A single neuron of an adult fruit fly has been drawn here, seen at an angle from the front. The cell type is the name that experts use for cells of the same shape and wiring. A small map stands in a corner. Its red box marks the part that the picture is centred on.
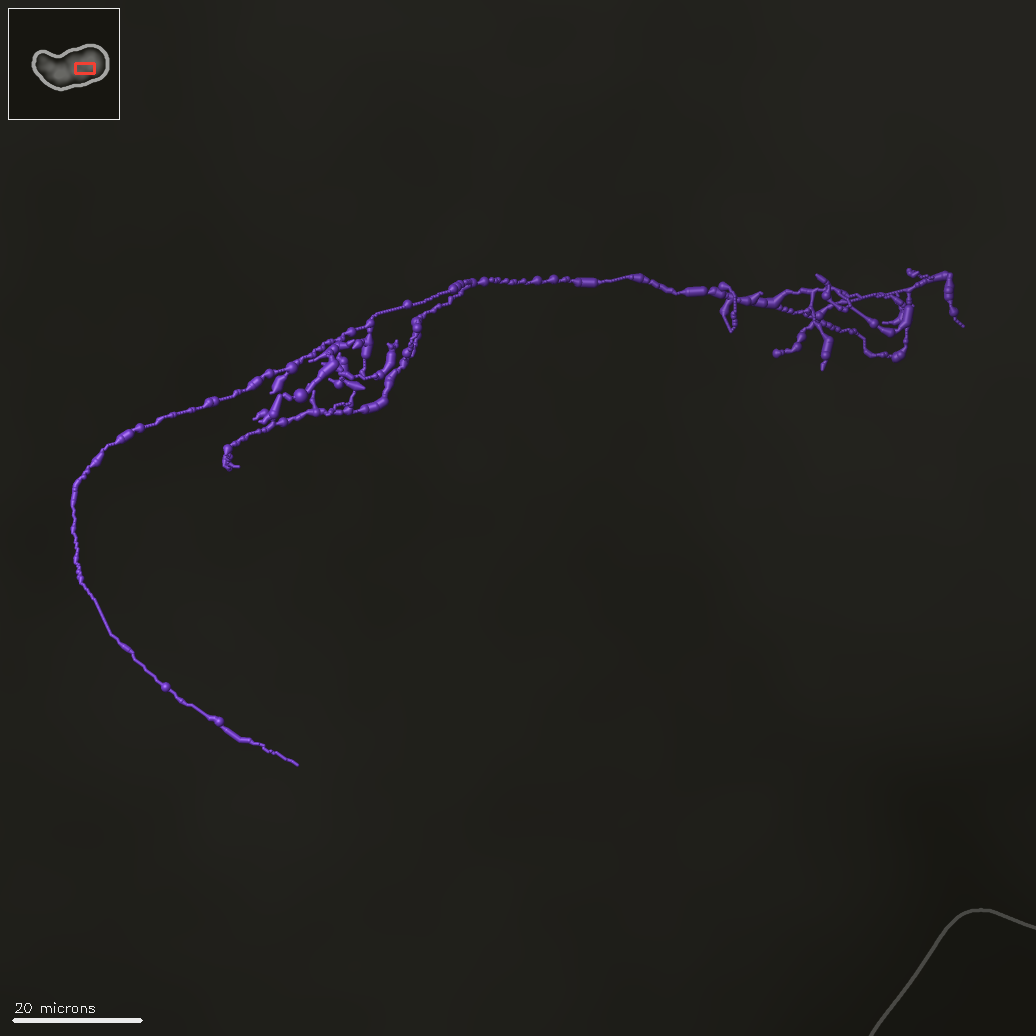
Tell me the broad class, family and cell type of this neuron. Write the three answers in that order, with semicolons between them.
sensory neuron entering the brain; class olfactory; ORN_DP1m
